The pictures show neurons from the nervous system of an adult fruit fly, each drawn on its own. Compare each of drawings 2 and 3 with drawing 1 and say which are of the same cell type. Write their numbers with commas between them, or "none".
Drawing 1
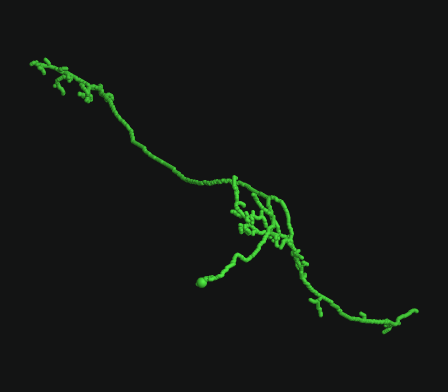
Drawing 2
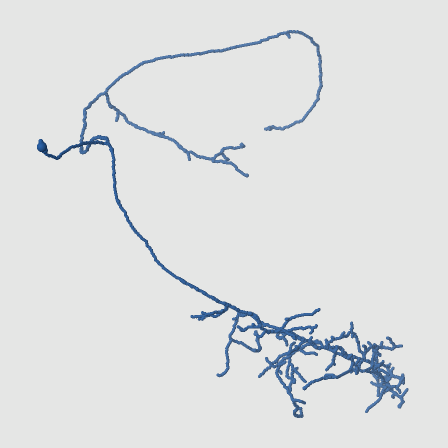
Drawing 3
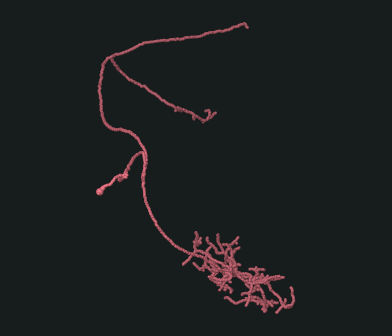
none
